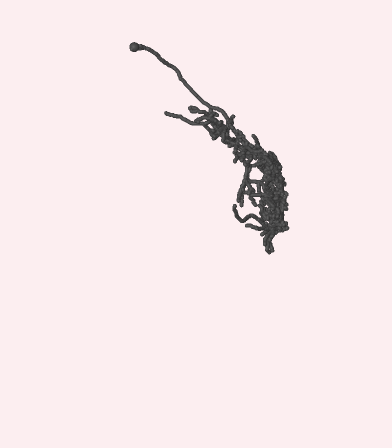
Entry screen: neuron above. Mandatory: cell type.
IB025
